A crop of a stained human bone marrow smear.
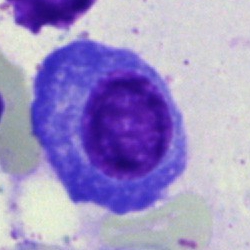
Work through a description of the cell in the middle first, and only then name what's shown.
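Chromatin dark purple, coarsely clumped. Nucleus off-centre, toward right side of cell. No distinct cytoplasmic granules. Outline slightly irregular, bumpy, not smoothly circular. Cell in the middle: plasma cell.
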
